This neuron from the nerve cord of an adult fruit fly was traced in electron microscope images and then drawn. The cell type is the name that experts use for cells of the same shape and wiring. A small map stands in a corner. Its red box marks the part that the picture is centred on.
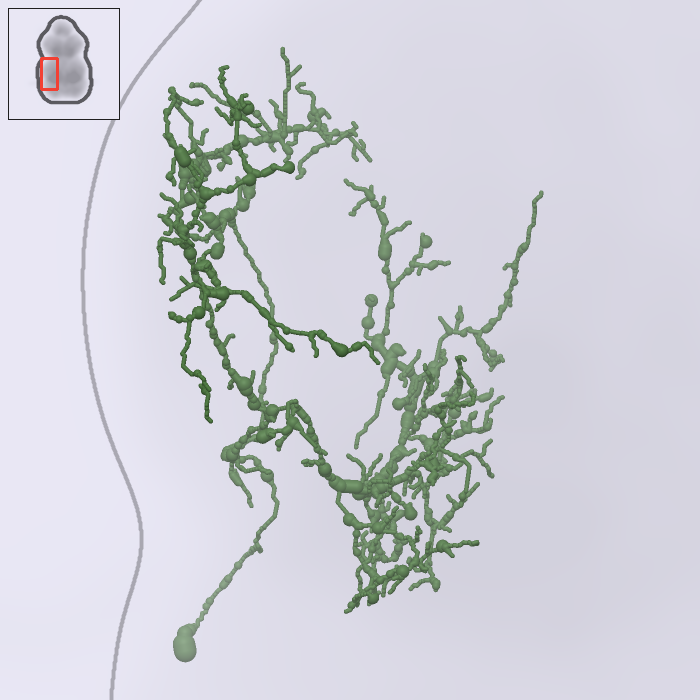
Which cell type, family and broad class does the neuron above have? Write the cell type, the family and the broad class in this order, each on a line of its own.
IN16B097
hemilineage 16B
nerve-cord intrinsic neuron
